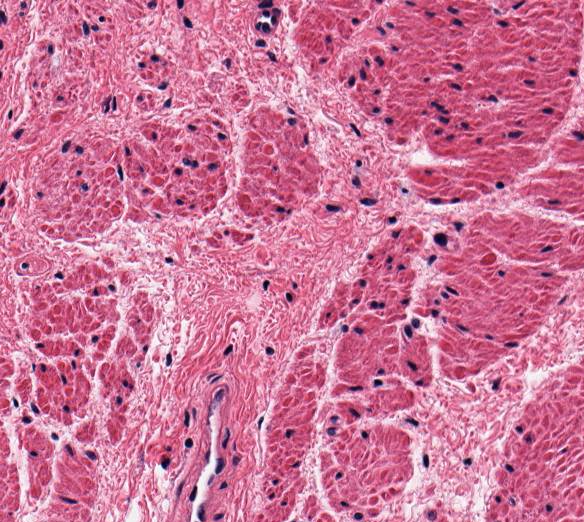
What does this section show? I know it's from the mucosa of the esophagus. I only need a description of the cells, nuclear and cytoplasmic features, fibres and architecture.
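Rounded bundles of pink muscle cells, separated by pale connective tissue septa, make up the field. Muscle cell cytoplasm stains deep pink. Narrow white clefts part many bundles from surrounding connective tissue. No epithelium or glands anywhere.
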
